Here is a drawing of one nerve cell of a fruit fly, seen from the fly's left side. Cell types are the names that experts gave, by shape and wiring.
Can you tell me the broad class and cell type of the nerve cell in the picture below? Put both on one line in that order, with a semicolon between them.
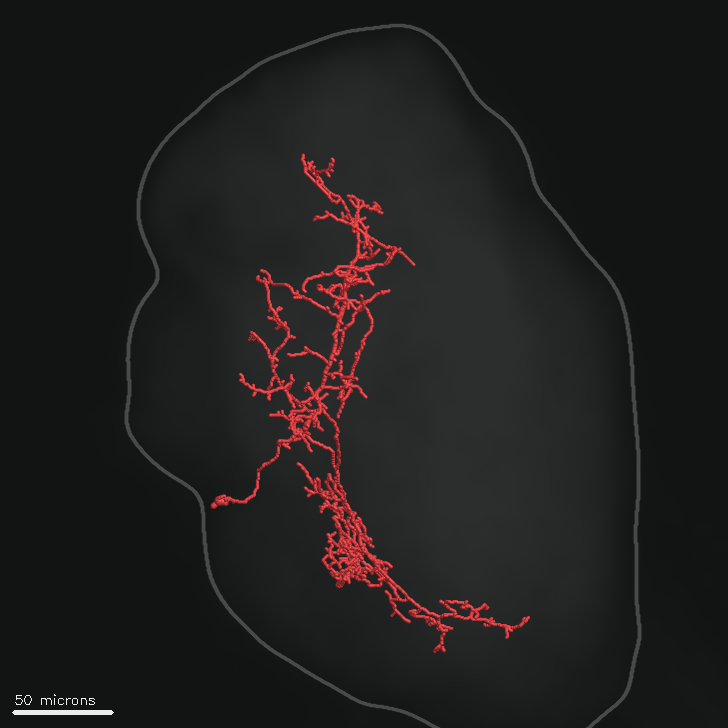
central-brain intrinsic neuron; AVLP613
